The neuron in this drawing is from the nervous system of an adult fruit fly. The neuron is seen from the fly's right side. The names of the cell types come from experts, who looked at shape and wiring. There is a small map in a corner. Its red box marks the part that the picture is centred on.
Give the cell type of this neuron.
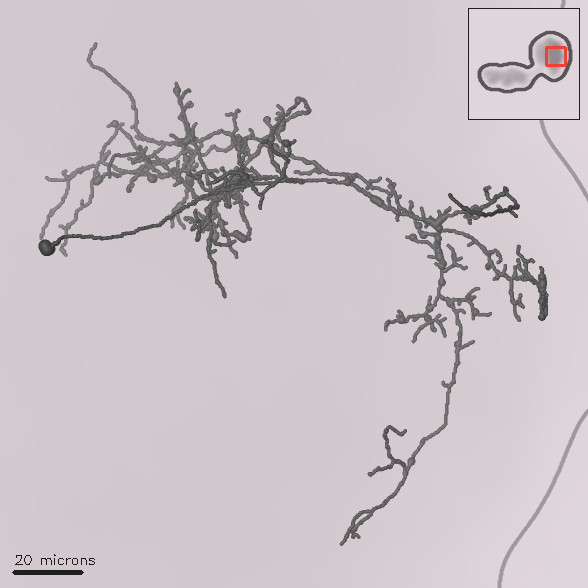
AVLP525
